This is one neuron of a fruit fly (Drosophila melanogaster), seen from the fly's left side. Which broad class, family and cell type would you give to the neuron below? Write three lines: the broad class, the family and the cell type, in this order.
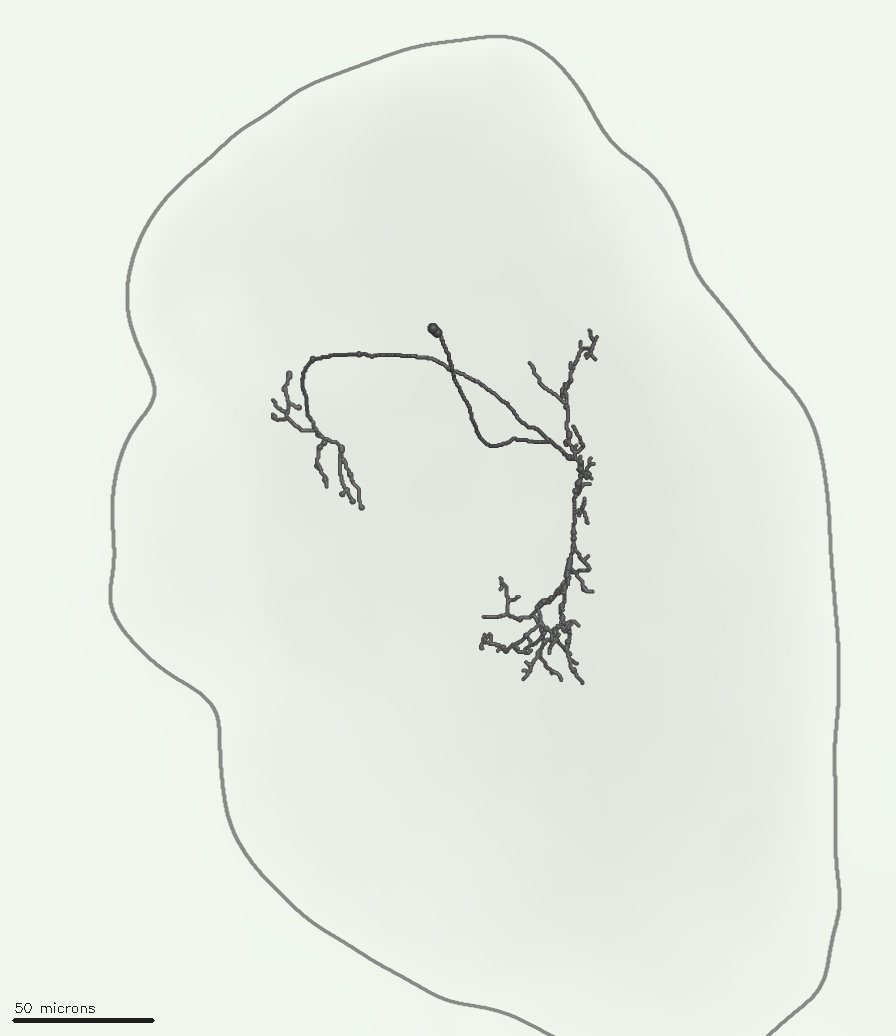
central-brain intrinsic neuron
hemilineage SLPa&l1_lateral
PLP039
